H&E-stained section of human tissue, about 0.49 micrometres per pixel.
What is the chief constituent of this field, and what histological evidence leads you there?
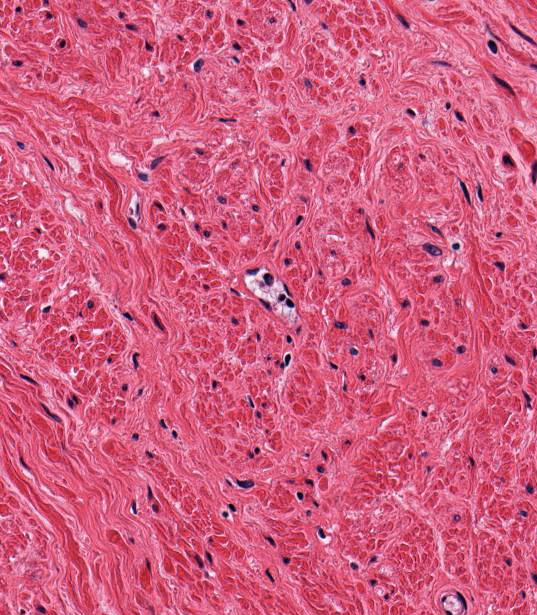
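Fibromuscular stroma fills this field, built entirely of pink fibres and bundles with no epithelium. Smooth muscle bundles, cut mainly across as small polygonal pink profiles, take up most of it, separated by bands of wavy pink collagen. Nuclei are small, dark and sparse, none strikingly enlarged.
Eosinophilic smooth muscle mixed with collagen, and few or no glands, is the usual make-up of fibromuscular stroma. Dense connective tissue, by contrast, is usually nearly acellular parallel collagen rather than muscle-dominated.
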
